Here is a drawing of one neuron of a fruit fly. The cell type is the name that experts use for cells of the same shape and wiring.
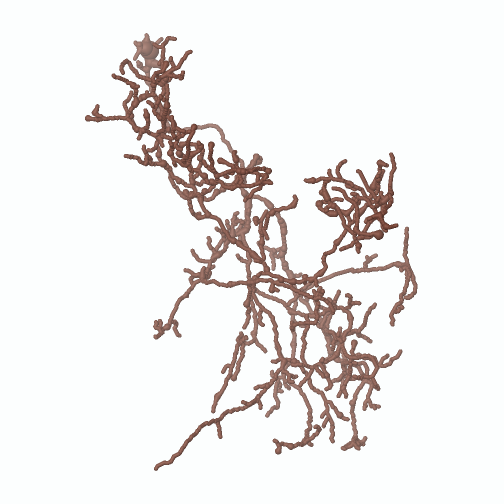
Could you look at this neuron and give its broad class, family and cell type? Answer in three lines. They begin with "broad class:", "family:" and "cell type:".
broad class: central-brain intrinsic neuron
family: hemilineage SLPpm3
cell type: SLP442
